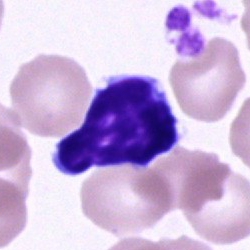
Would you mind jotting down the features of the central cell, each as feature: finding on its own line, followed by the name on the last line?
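Cytoplasm: very thin blue rim at the cell edges
Nucleus: very dark purple, a few small paler patches near centre
Upper edge: slightly ragged, small fringe-like projections
Name: lymphocyte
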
